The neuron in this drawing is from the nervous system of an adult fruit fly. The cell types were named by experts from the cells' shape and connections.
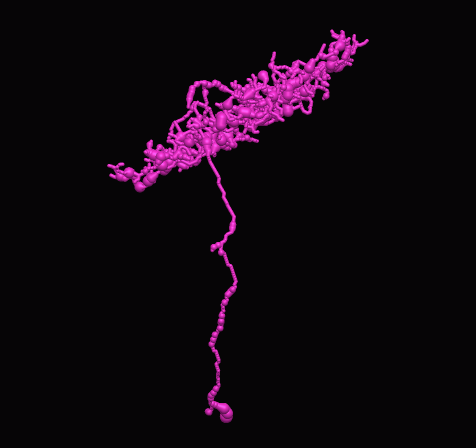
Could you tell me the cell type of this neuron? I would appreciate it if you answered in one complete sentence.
Classified by cell type, this neuron is Dm12.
